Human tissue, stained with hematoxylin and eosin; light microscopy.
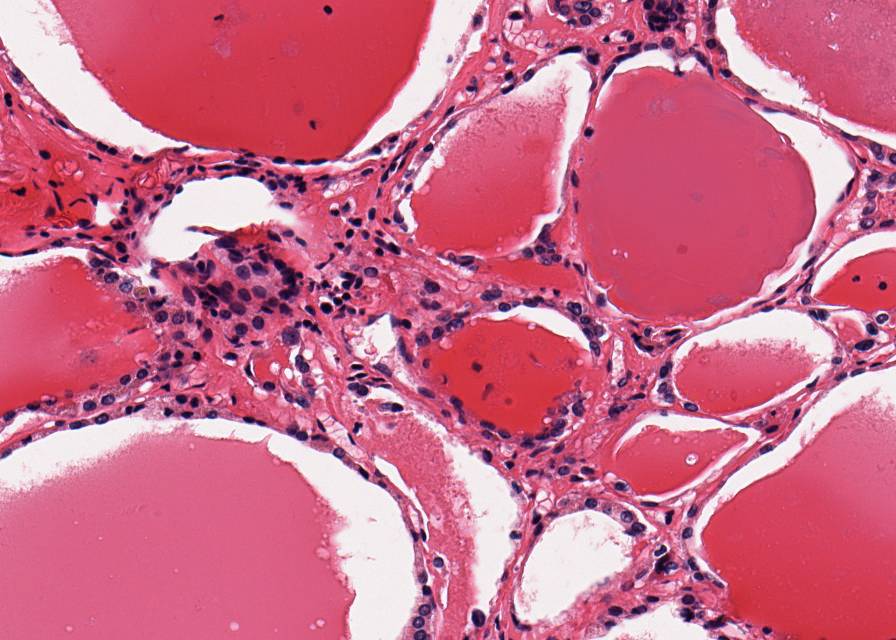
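Thyroid: closed, rounded follicles filled with homogeneous pink colloid, separated by thin strands of tissue. The largest follicles lie at the corners and edges; smaller ones cluster toward the centre and right. The pink, fibrous tissue between follicles is widest in the centre-left. Just left of centre, a small crowded group of darker, closely packed nuclei lies in the stroma.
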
